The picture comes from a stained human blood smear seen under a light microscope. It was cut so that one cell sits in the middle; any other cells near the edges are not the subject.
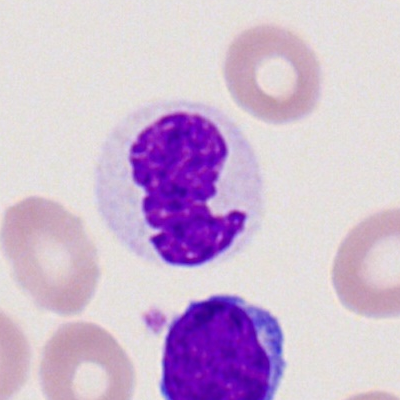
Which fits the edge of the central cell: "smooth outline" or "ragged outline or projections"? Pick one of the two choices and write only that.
Smooth outline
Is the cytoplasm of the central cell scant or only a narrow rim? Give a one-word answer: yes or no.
No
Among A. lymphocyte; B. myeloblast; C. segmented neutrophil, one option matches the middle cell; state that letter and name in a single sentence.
Of the options given, C is correct, the central cell being a segmented neutrophil.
